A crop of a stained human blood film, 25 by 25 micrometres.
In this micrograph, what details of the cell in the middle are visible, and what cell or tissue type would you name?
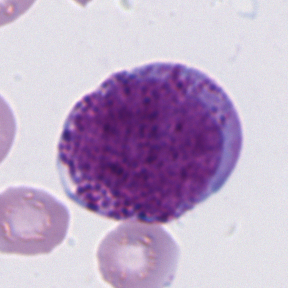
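Look first at the nucleus: coarse, dark purple granules lie scattered over it. Now follow the border of the cell, and you will see the granules packed most densely along its left and lower edge. You will find no vacuoles anywhere in the cell, and its surface carries no projections. This cell is a promyelocyte.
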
